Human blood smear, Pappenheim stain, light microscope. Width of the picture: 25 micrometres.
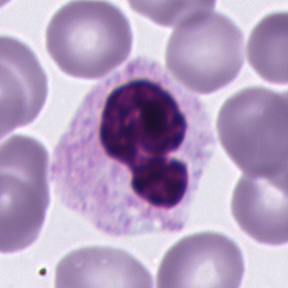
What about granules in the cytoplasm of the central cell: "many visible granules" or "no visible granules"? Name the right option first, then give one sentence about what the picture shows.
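Many visible granules. Fine pinkish-purple granules are scattered throughout the cytoplasm.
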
